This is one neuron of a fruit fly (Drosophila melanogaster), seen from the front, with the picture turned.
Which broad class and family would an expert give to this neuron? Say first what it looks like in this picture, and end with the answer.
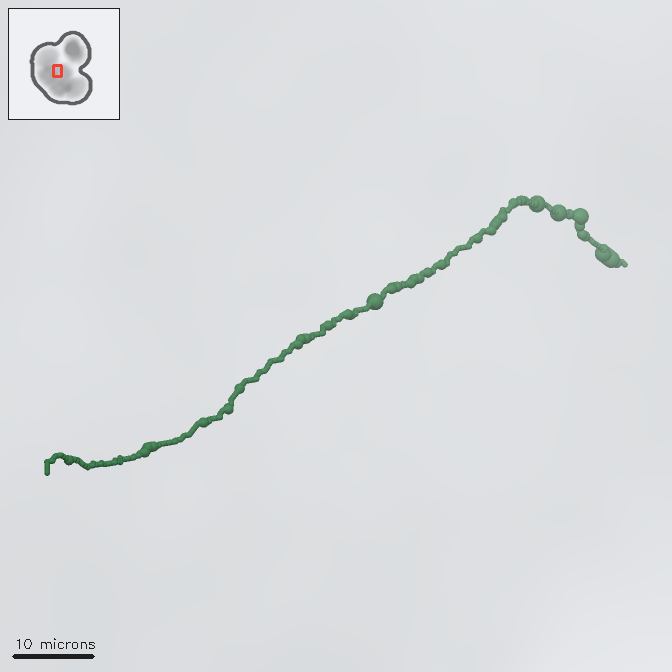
The drawing shows no cell body. By the scale bar it is about 75 microns wide in this view. It has a dozen or fewer branch ends. It is a sensory neuron entering the brain. Its family is called class mechanosensory.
